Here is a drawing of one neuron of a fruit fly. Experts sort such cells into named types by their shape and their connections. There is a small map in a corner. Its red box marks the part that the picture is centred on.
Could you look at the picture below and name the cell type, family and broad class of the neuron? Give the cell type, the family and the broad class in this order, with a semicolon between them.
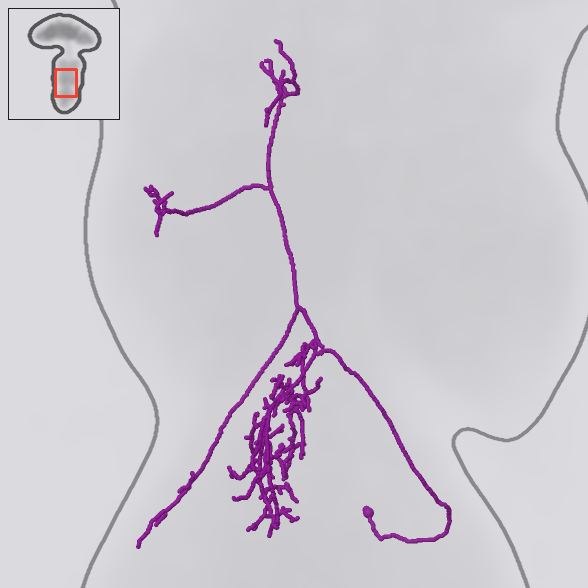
IN18B051; hemilineage 18B; nerve-cord intrinsic neuron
